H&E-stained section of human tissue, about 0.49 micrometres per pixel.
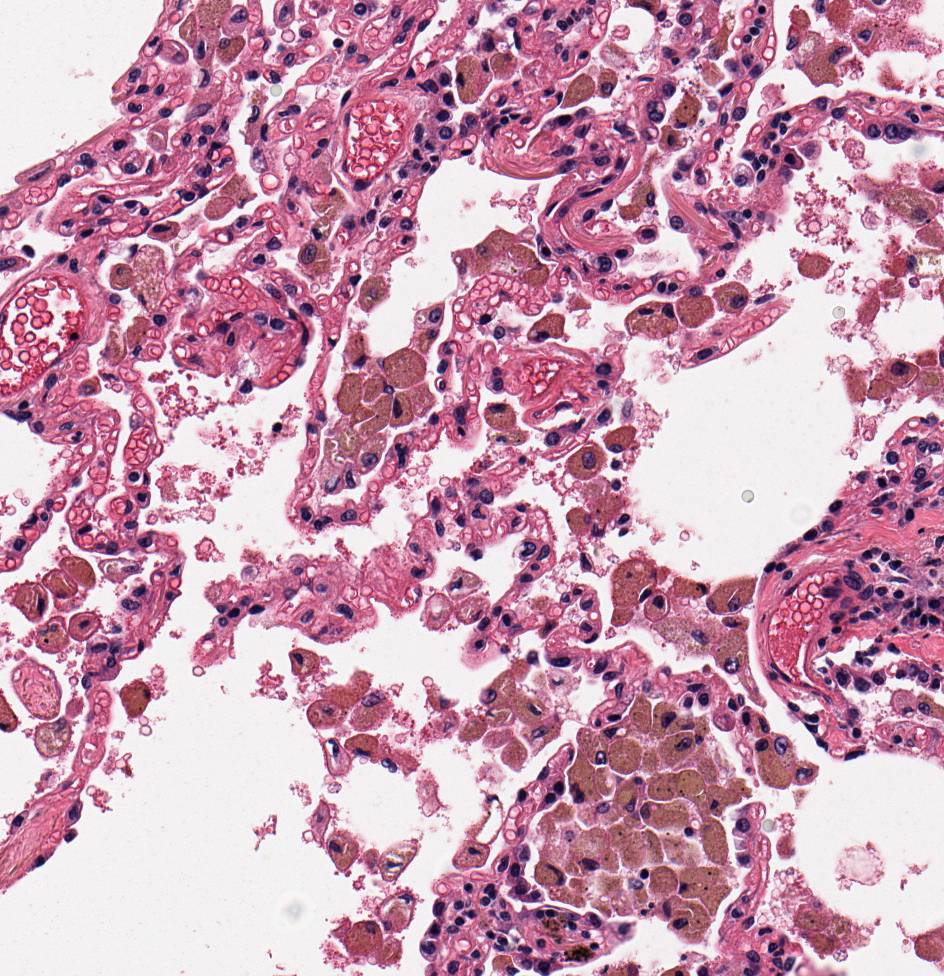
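Lung. Thin, branching pink septa outline irregular open spaces throughout the field, and the septa carry small capillaries packed with red blood cells. Large rounded macrophages with abundant golden-brown granular cytoplasm fill the spaces, most densely in the lower centre, while pale pink fragmented debris floats loose among them.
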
